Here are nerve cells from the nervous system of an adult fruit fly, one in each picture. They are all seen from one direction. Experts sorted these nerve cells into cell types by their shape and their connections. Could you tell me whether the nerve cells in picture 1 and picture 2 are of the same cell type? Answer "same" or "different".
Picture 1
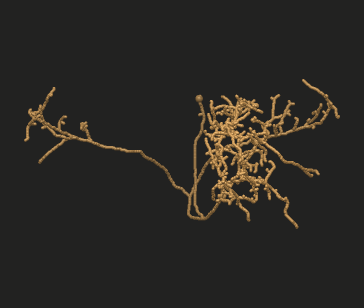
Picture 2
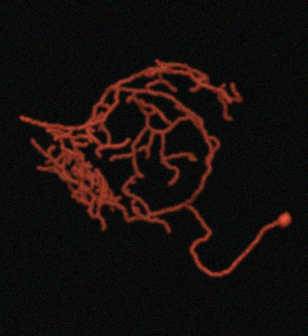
different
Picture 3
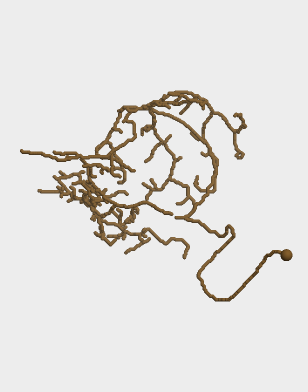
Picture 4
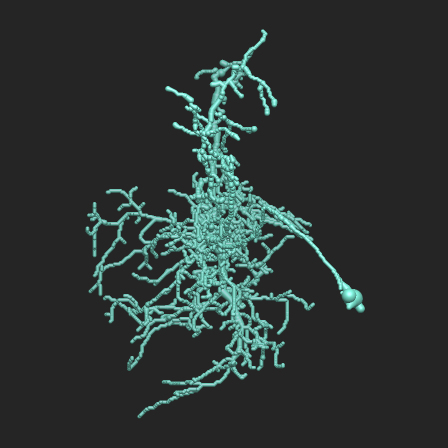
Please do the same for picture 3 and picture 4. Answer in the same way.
different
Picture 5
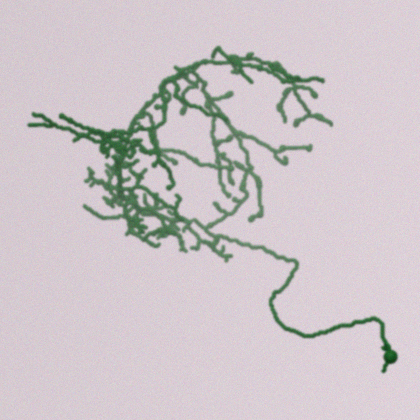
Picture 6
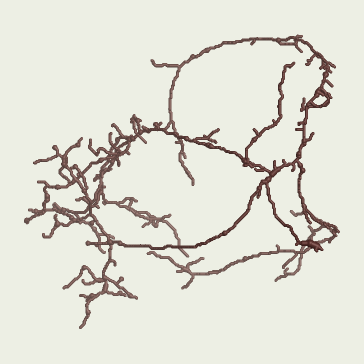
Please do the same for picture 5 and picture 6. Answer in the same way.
different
